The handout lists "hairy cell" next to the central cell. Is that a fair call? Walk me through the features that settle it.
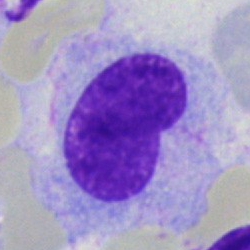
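Yes, hairy cell is the right name for this one. Look first at the cytoplasm: there is plenty of it, pale greyish blue, surrounding the nucleus on all sides.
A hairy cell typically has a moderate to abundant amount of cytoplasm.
Now follow the outer edge; it is irregular rather than smoothly round.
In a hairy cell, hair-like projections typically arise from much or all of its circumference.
Both of these speak for hairy cell. One feature would suit a myelocyte just as well: no distinct nucleolus can be seen in the nucleus.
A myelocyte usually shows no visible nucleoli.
The remaining details are simply what the cell shows: deep purple chromatin with a mottled texture, and a nucleus whose long axis runs from lower left to upper right.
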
